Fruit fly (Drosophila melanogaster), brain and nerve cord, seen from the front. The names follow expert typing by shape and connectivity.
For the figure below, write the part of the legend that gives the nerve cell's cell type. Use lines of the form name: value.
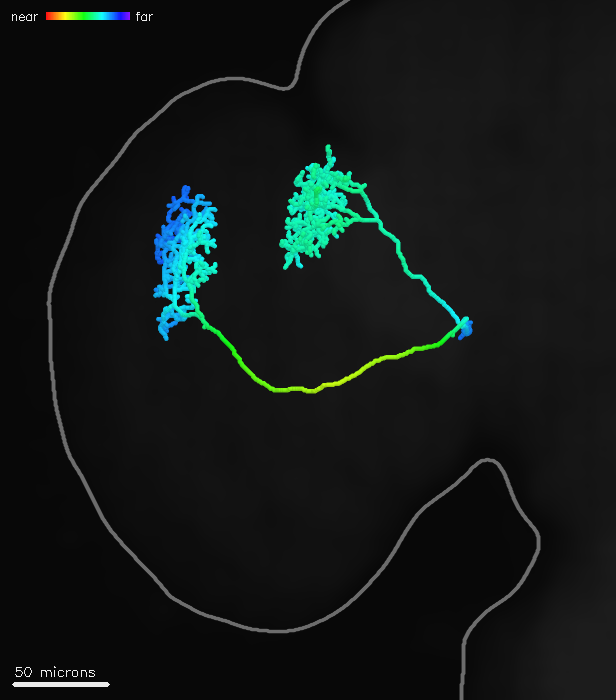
cell type: MeLo13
